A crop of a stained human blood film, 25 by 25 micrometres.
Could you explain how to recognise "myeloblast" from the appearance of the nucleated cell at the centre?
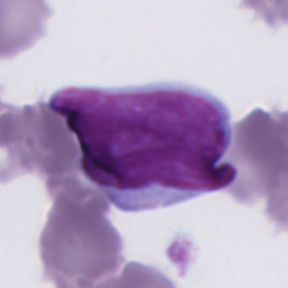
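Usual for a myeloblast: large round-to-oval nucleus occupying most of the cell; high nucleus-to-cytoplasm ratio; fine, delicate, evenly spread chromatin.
Fits: nucleus fills most of the cell, cytoplasm only a scant rim; chromatin finely textured, not coarsely clumped. Does not fit: nucleus irregular rather than round to oval, with a sharp notch cut into its lower right end. Also seen: faint streaks and folds in the chromatin; visible cytoplasm pale lavender-blue, lying mainly as a crescent along the bottom edge.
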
